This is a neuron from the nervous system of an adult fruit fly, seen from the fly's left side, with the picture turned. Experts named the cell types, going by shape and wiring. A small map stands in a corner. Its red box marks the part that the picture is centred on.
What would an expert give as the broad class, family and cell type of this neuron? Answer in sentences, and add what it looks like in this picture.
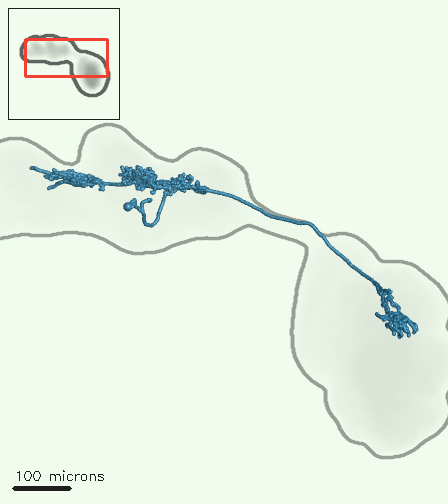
This is an ascending neuron. The family is hemilineage 17B. It is of cell type AN17B009. The cell body is on the left of the picture. By the scale bar it is about 700 microns wide in this view.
